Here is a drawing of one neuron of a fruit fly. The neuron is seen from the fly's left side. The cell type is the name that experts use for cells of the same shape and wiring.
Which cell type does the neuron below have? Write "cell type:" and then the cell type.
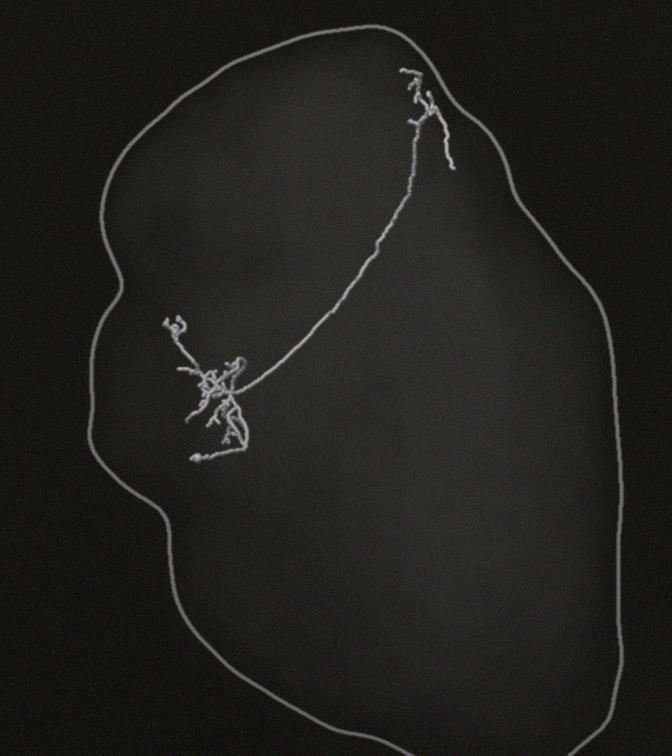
cell type: M_lvPNm35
